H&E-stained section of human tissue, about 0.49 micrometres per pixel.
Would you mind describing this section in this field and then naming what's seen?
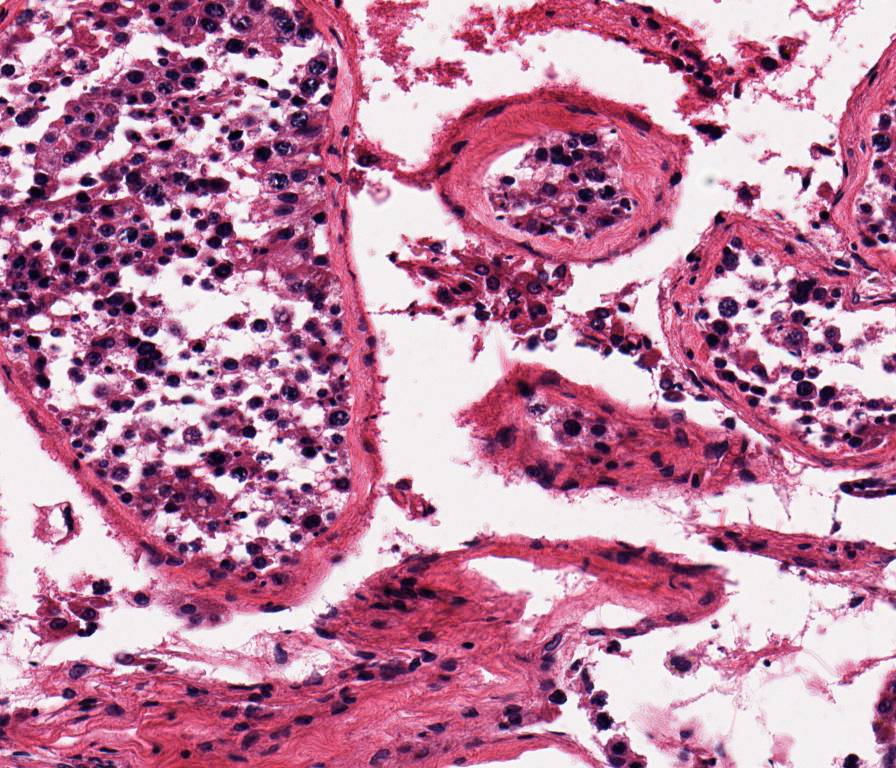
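Each unit is enclosed by a thick, pink, fibrous wall in which flattened, spindle-shaped nuclei lie. Inside, round cells are loosely scattered, with no orderly layered lining around a central lumen. Their nuclei are round and dark-staining, many showing coarse clumped chromatin, and their cytoplasm is pale pinkish. Many small clear spaces separate them. This section is testis.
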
